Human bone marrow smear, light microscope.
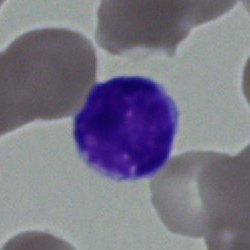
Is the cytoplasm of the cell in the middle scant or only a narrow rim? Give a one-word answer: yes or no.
Yes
